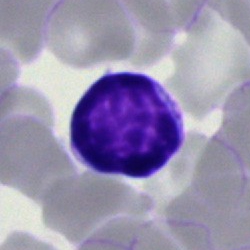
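Lymphocyte at the middle of a stained bone marrow smear. Nucleus occupies nearly the whole cell; almost no cytoplasm visible around it. Chromatin dense, dark purple, paler patches between darker clumps. Cell surface smooth, no projections.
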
